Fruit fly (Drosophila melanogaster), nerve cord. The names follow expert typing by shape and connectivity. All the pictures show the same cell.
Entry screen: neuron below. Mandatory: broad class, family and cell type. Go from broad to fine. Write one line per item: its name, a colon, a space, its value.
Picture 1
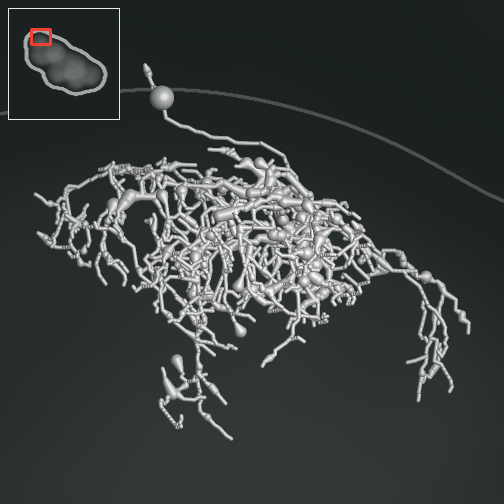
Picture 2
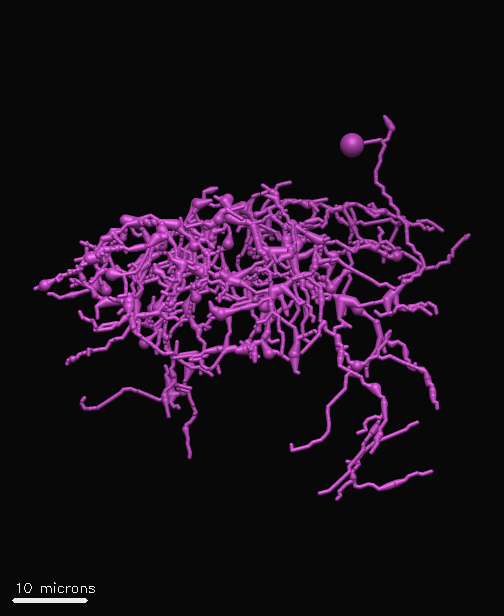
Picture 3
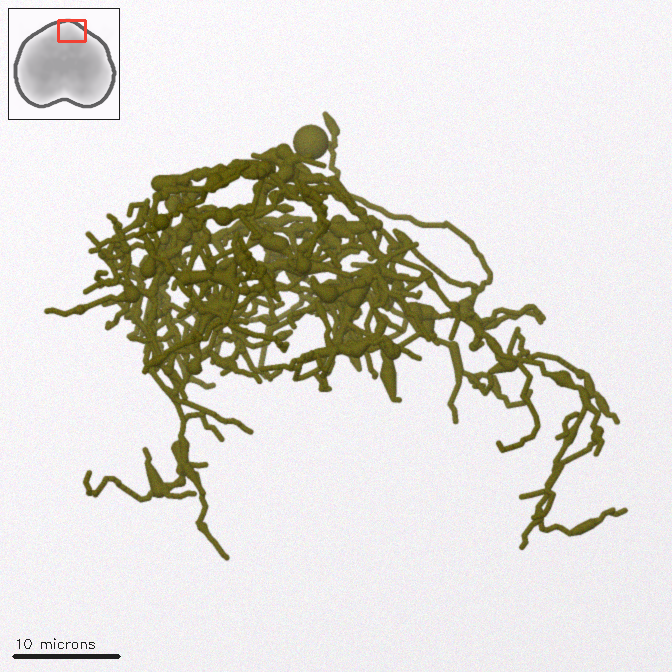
broad class: motor neuron of the nerve cord
family: MNad
cell type: MNad09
